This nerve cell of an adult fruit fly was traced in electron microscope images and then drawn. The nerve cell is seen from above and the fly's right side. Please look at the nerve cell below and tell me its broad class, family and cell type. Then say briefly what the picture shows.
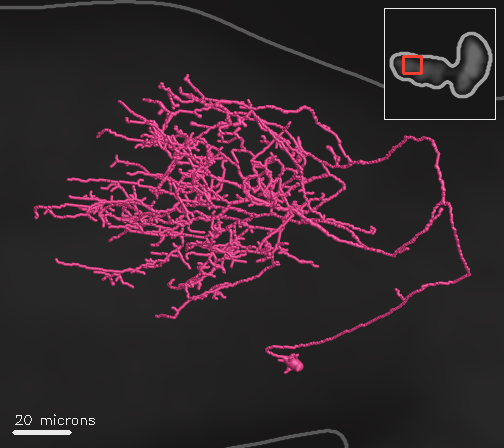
This is a nerve-cord intrinsic neuron. The family is hemilineage 02A. Its cell type is IN02A014. It lies in the nerve cord. The cell body can be seen at the bottom of the picture. By the scale bar it is about 160 microns wide in this view.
